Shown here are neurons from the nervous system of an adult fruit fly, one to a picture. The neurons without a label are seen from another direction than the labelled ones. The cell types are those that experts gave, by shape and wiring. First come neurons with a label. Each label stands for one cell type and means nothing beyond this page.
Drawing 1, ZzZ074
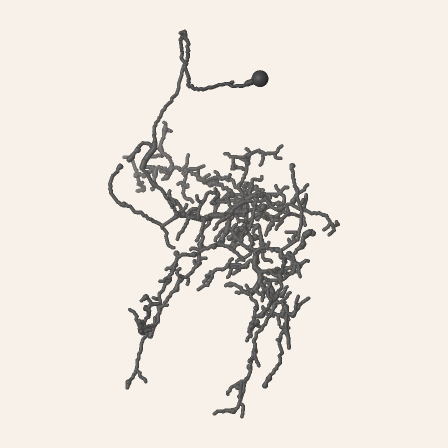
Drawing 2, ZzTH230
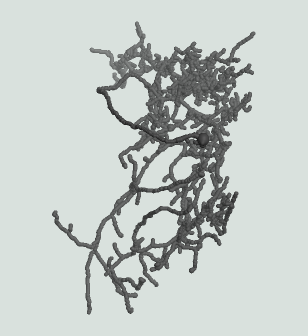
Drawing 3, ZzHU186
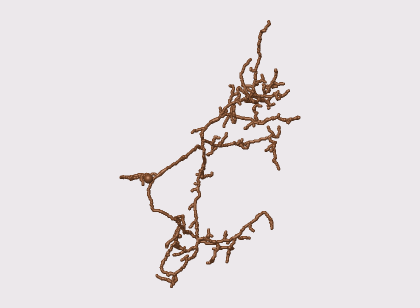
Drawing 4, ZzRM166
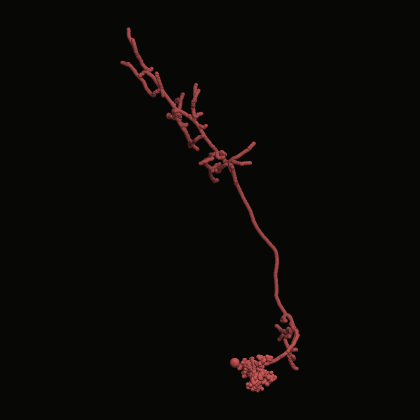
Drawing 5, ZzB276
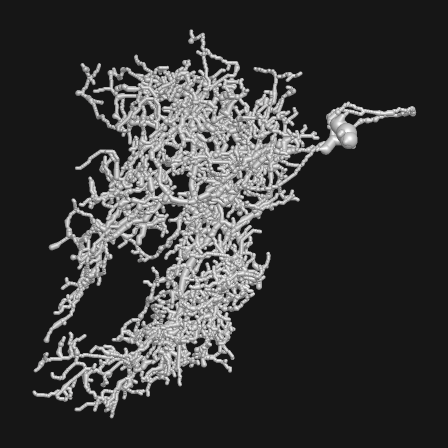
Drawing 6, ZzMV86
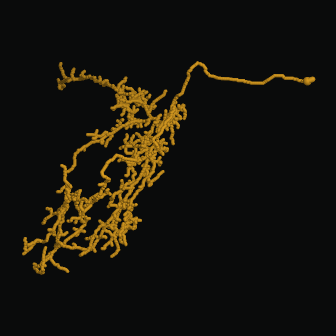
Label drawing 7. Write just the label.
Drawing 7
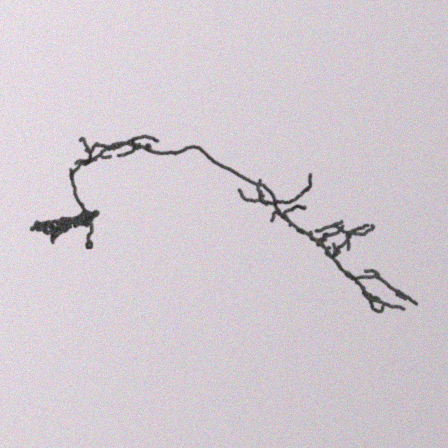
ZzRM166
